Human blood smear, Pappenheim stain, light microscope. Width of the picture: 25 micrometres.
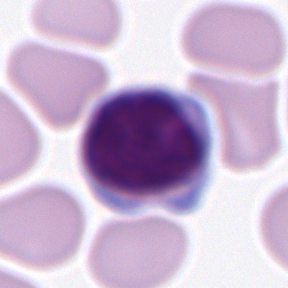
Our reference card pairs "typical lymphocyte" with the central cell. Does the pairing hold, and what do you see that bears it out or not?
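Decisive here is the pale blue cytoplasm.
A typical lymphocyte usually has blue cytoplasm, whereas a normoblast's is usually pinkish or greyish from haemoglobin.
The name typical lymphocyte therefore fits, and normoblast does not. The cytoplasm is a narrow rim, mainly along the lower edge, and the nucleus fills almost the whole cell.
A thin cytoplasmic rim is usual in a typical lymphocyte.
The round, unlobed nucleus, about 10 by 9 micrometres, with dense dark purple chromatin, could suit either name.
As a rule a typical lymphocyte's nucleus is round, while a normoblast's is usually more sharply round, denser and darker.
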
